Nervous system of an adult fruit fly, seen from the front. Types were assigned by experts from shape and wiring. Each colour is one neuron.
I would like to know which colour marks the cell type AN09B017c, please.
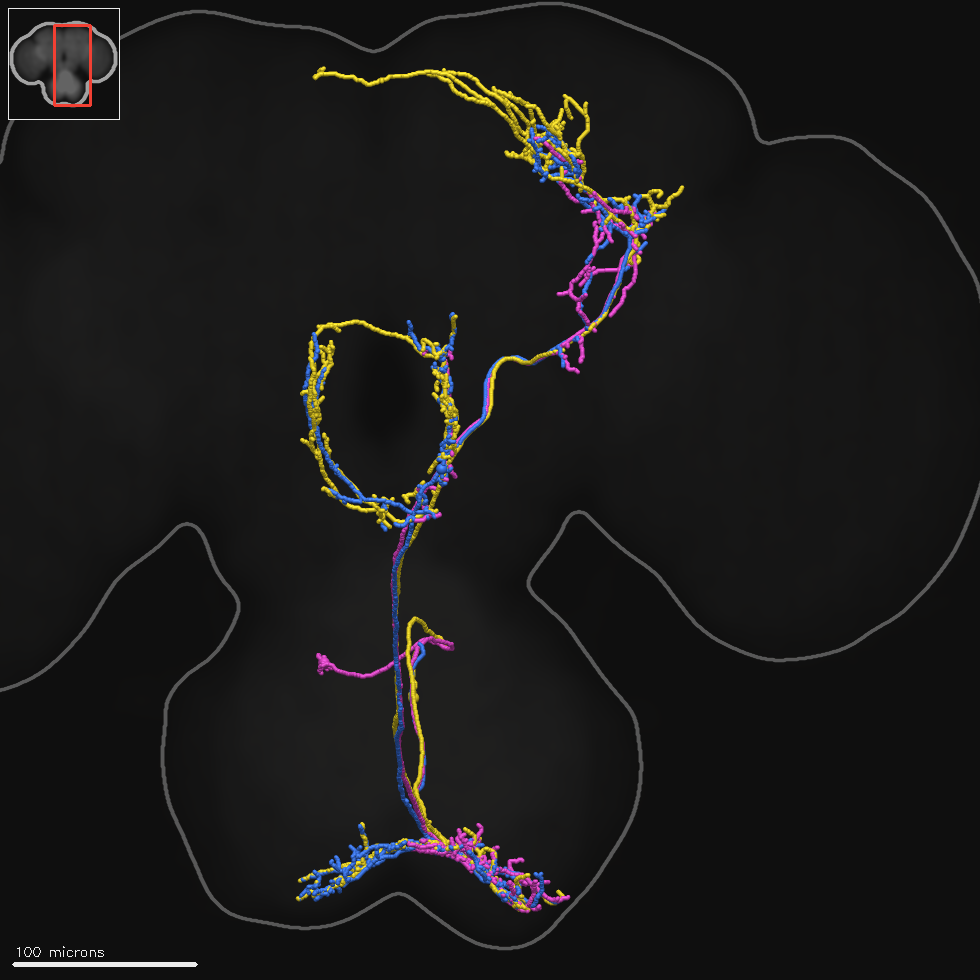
magenta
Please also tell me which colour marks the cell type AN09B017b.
blue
